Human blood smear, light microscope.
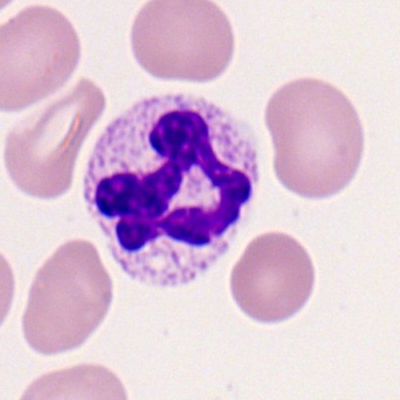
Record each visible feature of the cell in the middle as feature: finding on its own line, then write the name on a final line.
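Border: round and smooth
Nuclear lobes: looped around a pale central patch of cytoplasm
Nucleoli: none visible
Granules: fine, lilac, scattered throughout the cytoplasm
Identification: segmented neutrophil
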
